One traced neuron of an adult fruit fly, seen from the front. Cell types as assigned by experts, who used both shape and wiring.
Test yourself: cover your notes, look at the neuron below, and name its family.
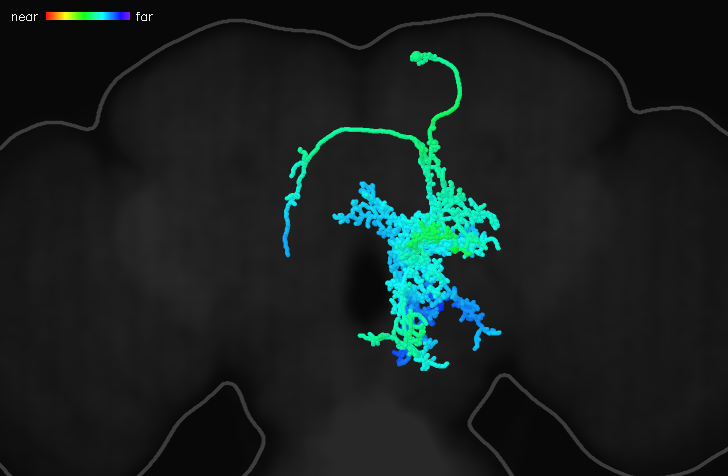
hemilineage SMPp&v1_posterior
